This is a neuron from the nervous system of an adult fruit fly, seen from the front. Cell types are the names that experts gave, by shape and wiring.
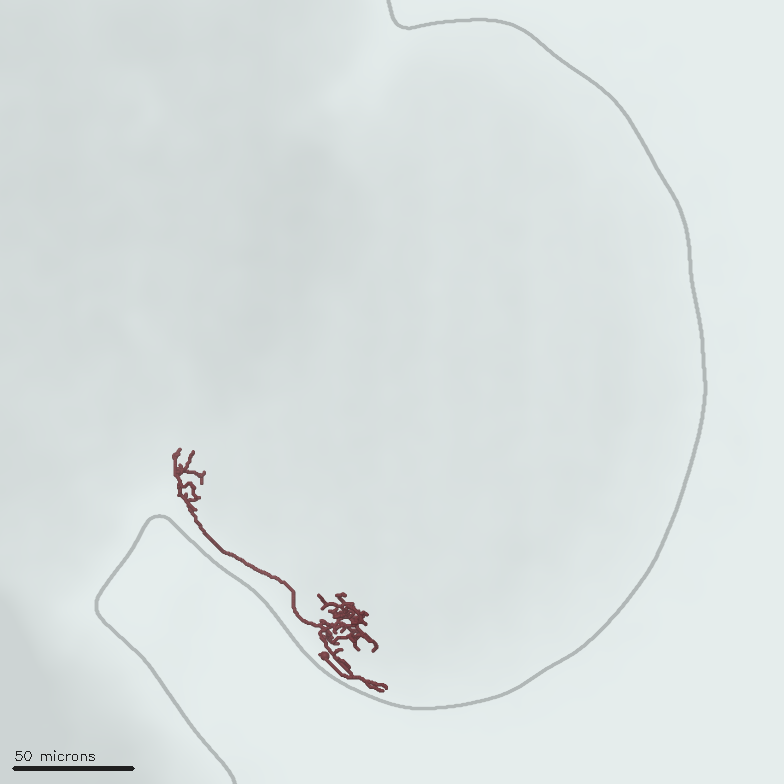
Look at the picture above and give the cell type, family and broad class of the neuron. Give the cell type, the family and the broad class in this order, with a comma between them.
Tm38, Tm, optic-lobe intrinsic neuron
